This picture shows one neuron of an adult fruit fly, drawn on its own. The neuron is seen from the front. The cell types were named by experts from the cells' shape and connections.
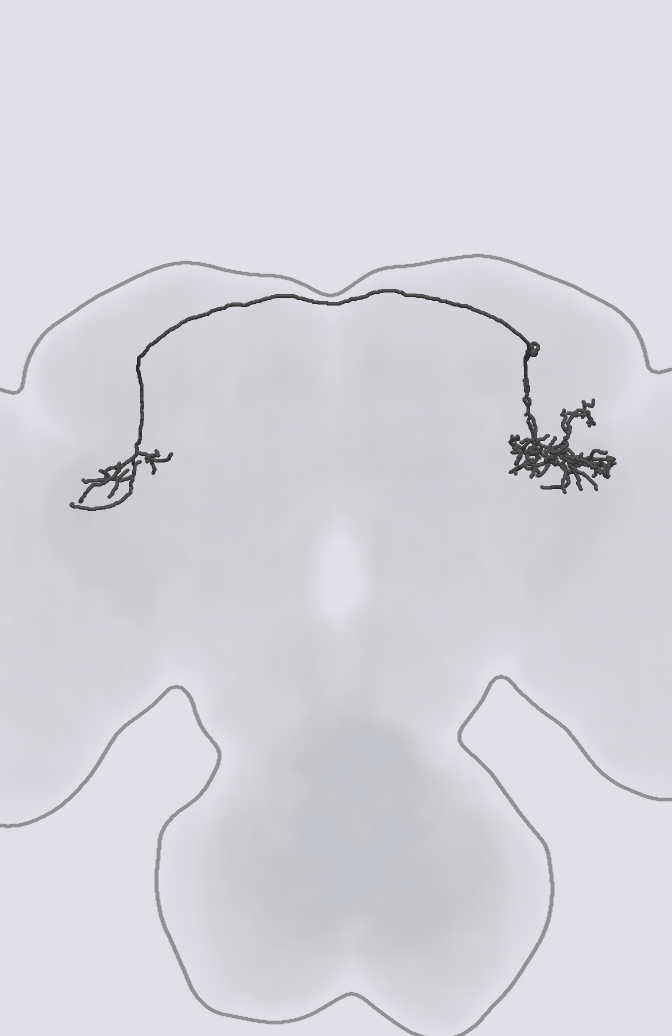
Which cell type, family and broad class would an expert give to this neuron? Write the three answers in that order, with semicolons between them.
PVLP008_a2; hemilineage VLPd&p1_dorsal; central-brain intrinsic neuron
